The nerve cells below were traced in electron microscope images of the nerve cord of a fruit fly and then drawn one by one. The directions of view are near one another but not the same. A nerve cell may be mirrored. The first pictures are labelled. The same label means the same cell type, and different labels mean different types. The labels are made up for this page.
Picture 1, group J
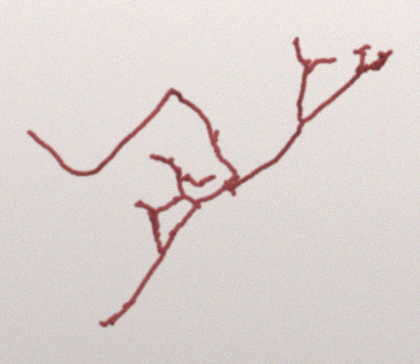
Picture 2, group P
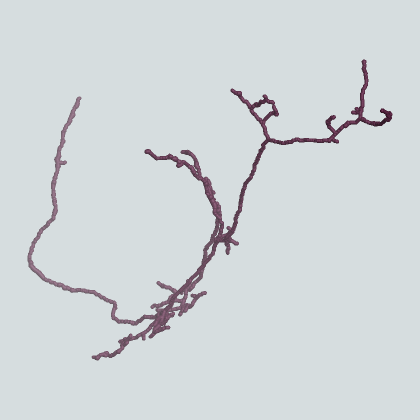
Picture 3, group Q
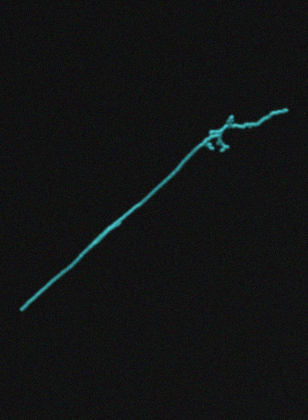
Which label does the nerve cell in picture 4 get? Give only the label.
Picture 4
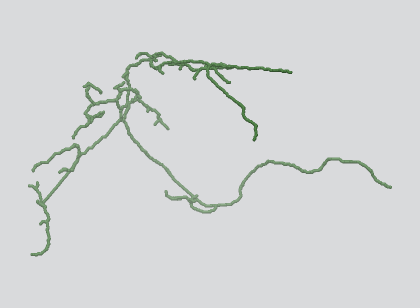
group P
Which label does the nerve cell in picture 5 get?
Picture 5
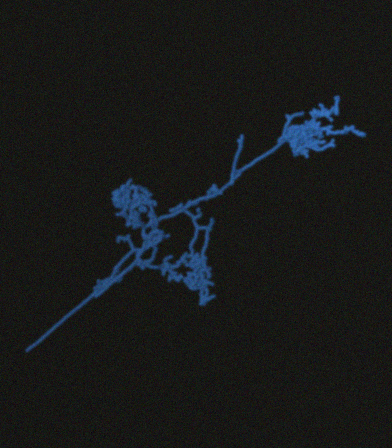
group J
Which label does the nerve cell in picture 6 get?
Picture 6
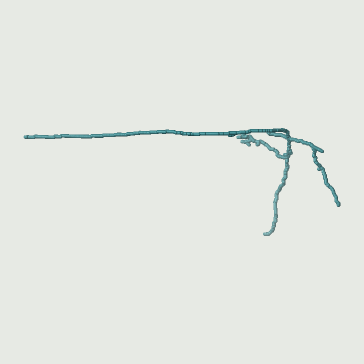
group Q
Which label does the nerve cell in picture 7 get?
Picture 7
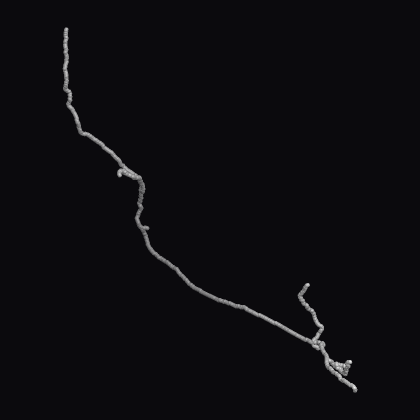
group J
